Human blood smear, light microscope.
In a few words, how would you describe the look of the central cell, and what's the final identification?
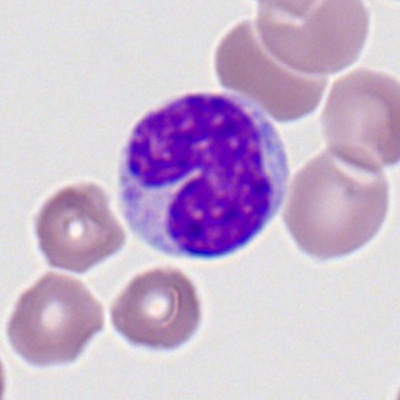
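A deep notch indents the left side of the nucleus, which fills most of the cell. The chromatin is dark purple and clumped, with paler patches between the clumps. The pale blue-grey cytoplasm is widest at the lower left. The cell is a monocyte.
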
